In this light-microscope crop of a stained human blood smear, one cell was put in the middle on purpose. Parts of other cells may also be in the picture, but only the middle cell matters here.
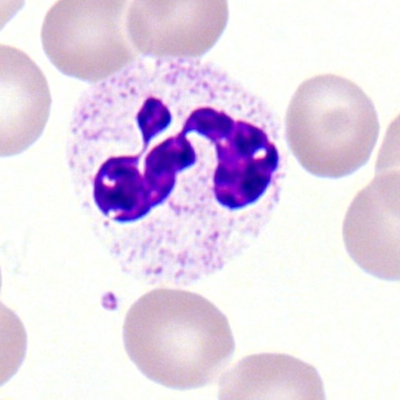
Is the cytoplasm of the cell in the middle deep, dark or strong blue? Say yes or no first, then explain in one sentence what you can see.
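No. The cytoplasm is abundant and pale pink.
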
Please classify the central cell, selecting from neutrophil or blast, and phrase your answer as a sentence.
The centered cell in this crop is a neutrophil.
